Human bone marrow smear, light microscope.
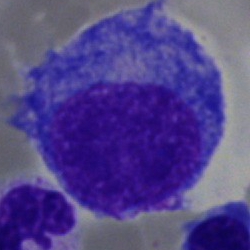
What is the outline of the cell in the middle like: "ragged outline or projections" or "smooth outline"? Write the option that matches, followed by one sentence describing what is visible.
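Ragged outline or projections. The cell outline is roughly round with a ragged, uneven edge.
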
